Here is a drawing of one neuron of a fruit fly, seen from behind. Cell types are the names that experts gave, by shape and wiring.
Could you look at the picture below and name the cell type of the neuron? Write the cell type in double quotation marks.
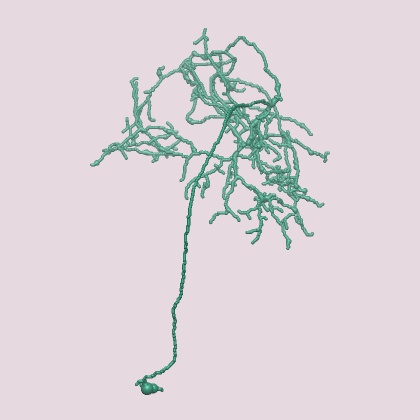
"GNG409"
